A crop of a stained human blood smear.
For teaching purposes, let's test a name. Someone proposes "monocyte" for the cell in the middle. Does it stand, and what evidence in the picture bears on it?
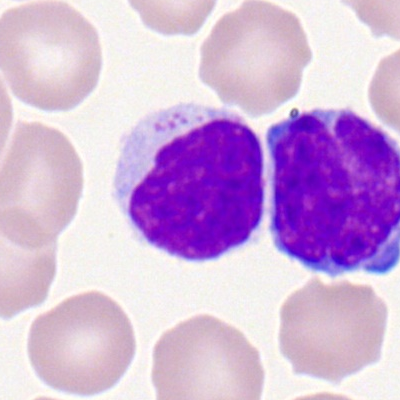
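Item by item: the chromatin is dark purple and coarsely clumped, the cytoplasm is pale blue, and no vacuoles are seen in it. A second nucleated cell, with darker blue cytoplasm, touches it on the right.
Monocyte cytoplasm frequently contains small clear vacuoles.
Their absence here weighs against monocyte. Monocyte does not fit; the cell is a lymphocyte.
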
